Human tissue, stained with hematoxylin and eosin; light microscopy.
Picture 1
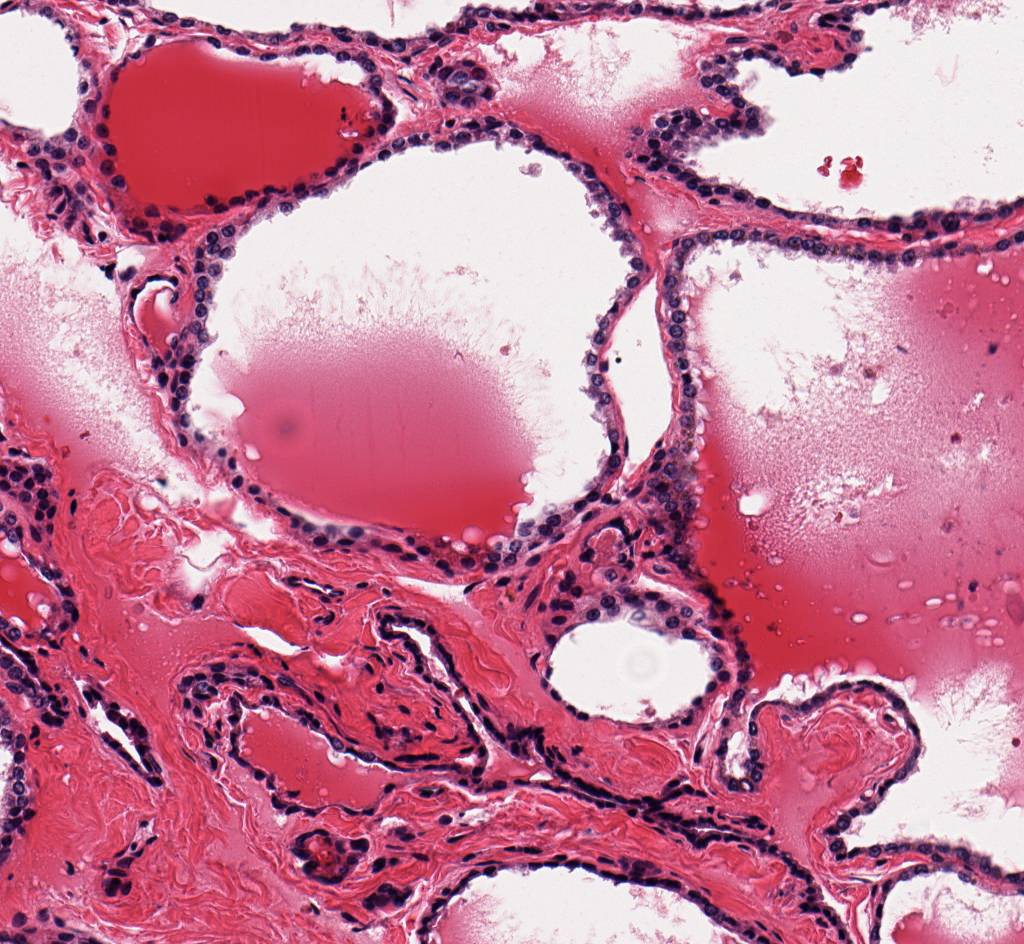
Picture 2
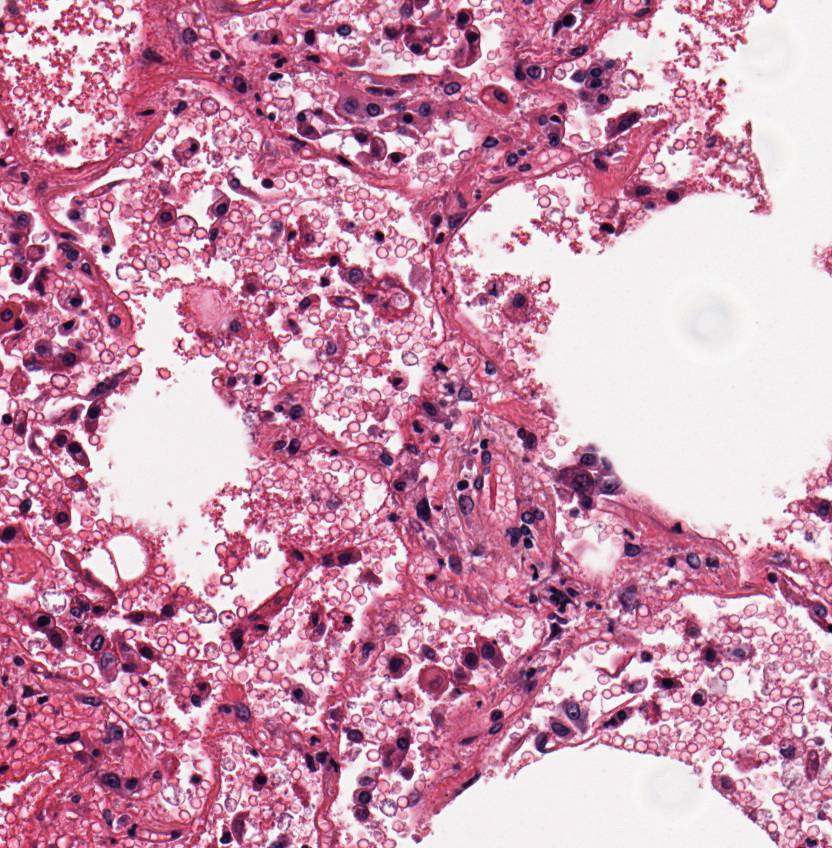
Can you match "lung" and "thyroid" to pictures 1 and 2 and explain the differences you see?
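The thyroid is in picture 1 and the lung in picture 2. In the thyroid, large, dilated, rounded spaces of varying size fill the field, divided by thin septa and broader bands of stroma. A single layer of flattened to low cuboidal epithelial cells lines each space. Many spaces hold homogeneous pink material; others look largely white, with only wisps of pink near their edges. Dense pink fibrous connective tissue lies between the spaces, most abundantly at the lower left. The lung field, by contrast, is a meshwork of thin, wavy pink fibrous septa enclosing many small spaces. Dark, oval to elongated nuclei lie along the septa, and large rounded cells with ample pink cytoplasm and single round nuclei lie free among the red cells. No glands or tubules appear anywhere.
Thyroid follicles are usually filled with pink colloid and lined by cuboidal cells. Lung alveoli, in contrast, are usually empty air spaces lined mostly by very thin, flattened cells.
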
